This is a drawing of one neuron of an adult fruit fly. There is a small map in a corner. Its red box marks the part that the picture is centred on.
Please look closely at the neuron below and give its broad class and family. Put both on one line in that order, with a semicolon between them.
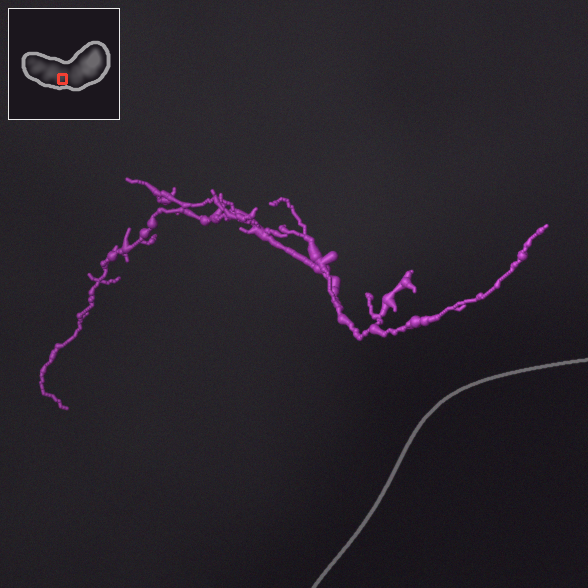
sensory neuron entering the nerve cord; class gustatory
